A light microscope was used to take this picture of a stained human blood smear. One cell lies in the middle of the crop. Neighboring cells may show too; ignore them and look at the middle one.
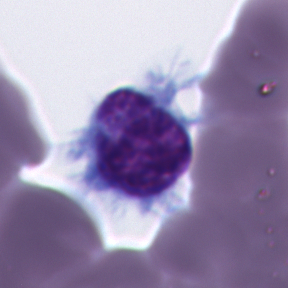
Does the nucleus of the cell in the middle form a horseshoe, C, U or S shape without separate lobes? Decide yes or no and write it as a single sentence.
No, the nucleus takes the form of a single compact round or oval mass.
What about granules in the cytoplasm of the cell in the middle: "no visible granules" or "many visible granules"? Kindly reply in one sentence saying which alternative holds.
The cytoplasm of the cell shows no visible granules.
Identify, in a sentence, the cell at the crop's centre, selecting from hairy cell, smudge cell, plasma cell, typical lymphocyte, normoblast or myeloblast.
The centrally located cell in the crop is a hairy cell.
